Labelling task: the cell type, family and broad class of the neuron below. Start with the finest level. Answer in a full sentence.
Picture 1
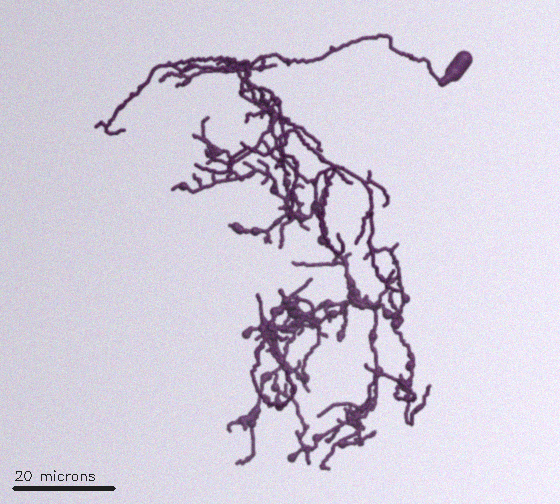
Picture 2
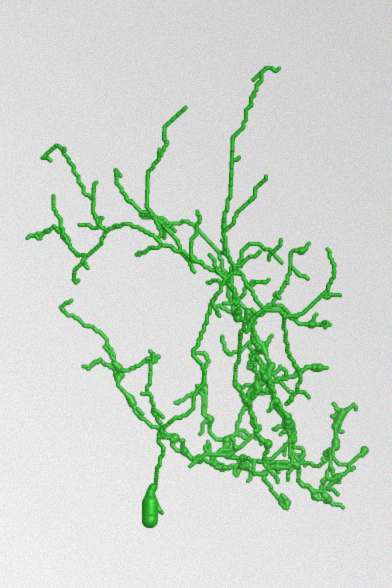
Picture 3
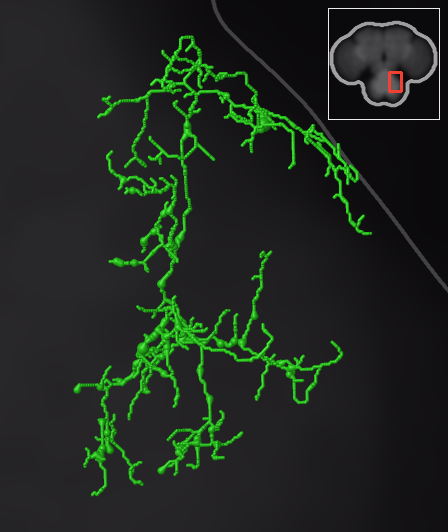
Type IN19A073 of hemilineage 19A, a nerve-cord intrinsic neuron.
